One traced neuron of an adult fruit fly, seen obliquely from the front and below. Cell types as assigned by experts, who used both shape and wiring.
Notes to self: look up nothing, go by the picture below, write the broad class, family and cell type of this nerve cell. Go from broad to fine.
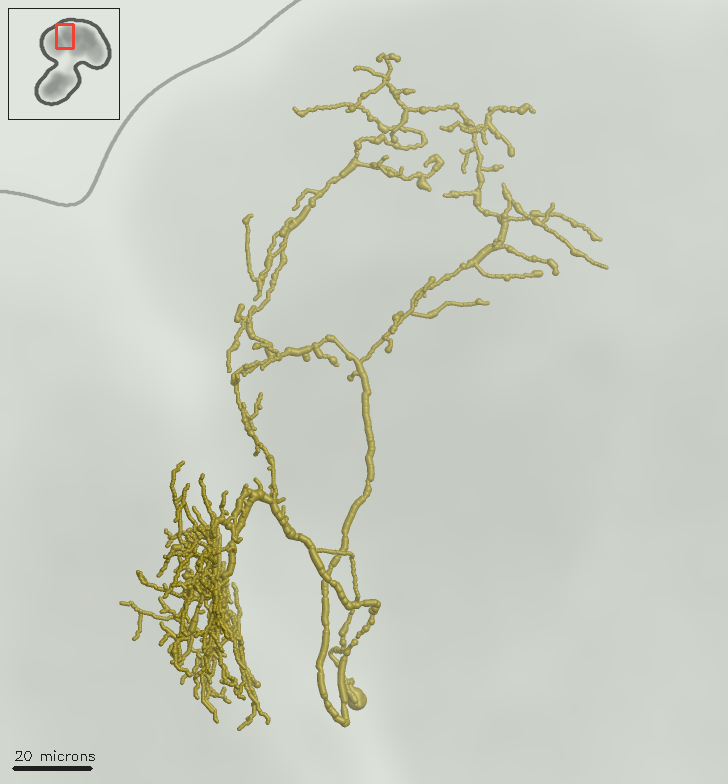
visual projection neuron; LoVP; LoVP67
